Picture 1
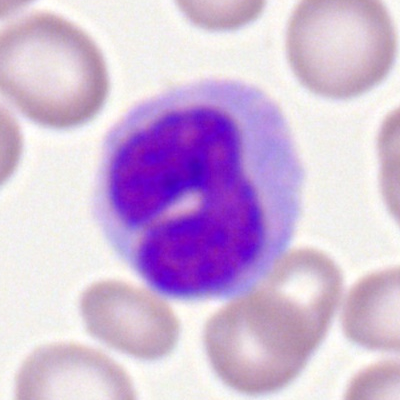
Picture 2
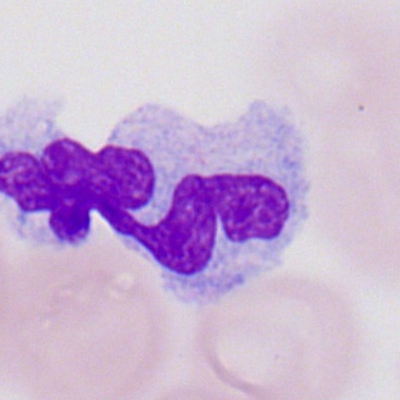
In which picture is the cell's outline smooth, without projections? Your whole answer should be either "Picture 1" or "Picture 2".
Picture 1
